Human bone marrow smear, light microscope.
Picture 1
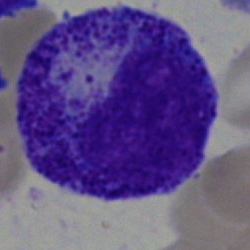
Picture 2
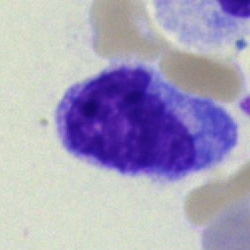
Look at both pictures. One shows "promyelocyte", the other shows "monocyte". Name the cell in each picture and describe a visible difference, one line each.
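The cell in picture 1 is a promyelocyte. The cell is packed with coarse dark purple granules.
The cell in picture 2 is a monocyte. No distinct granules are seen in the cytoplasm.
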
